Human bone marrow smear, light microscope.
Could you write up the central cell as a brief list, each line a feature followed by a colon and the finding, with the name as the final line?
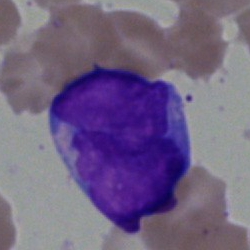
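Outline: irregular, somewhat angular, not round
Nucleus: fills most of the cell
Nuclear fold: crease running left to right
Granules: none seen in the cytoplasm
Name: blast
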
